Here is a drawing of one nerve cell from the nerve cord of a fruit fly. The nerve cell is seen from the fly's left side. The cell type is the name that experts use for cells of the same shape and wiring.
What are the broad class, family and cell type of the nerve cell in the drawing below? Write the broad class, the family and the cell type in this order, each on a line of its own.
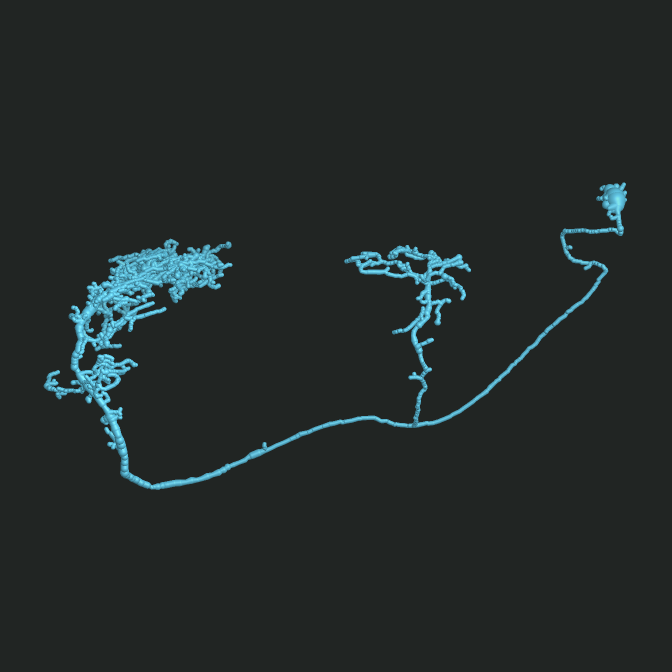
nerve-cord intrinsic neuron
hemilineage 17B
IN17B001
